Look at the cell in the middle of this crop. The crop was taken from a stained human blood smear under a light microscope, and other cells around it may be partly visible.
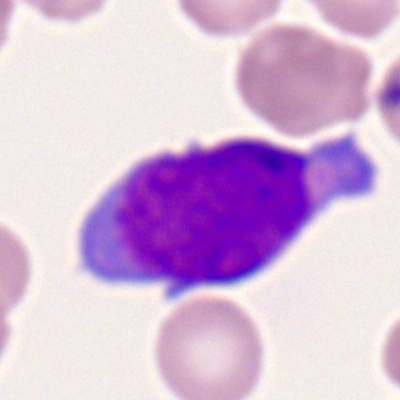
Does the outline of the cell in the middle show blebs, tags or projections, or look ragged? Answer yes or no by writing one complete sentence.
Yes, in outline this cell is rough rather than smooth and even.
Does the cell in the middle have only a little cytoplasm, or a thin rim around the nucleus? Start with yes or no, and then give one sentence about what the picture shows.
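Yes. The nucleus fills most of the cell.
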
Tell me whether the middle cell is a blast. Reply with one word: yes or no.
yes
